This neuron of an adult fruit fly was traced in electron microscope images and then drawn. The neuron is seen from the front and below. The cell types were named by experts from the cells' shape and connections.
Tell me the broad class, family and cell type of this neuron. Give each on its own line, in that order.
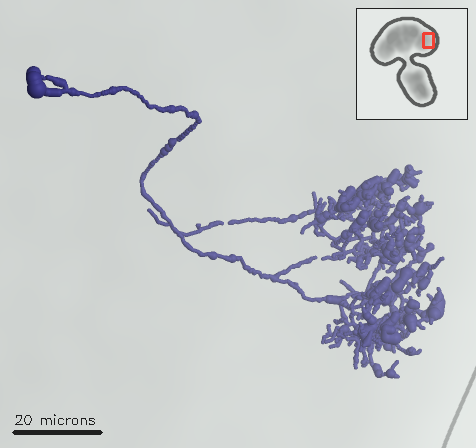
optic-lobe intrinsic neuron
Dm
Dm4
